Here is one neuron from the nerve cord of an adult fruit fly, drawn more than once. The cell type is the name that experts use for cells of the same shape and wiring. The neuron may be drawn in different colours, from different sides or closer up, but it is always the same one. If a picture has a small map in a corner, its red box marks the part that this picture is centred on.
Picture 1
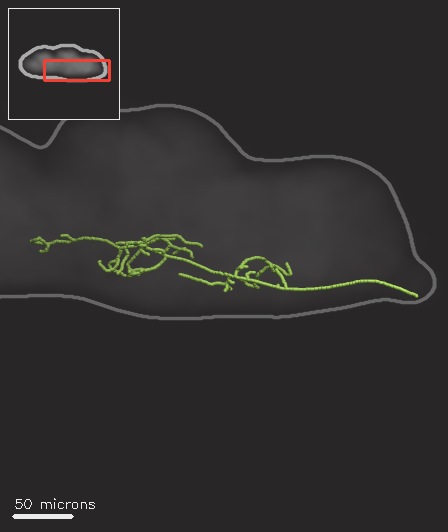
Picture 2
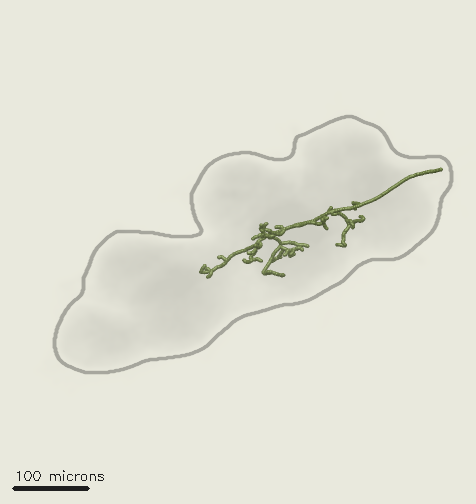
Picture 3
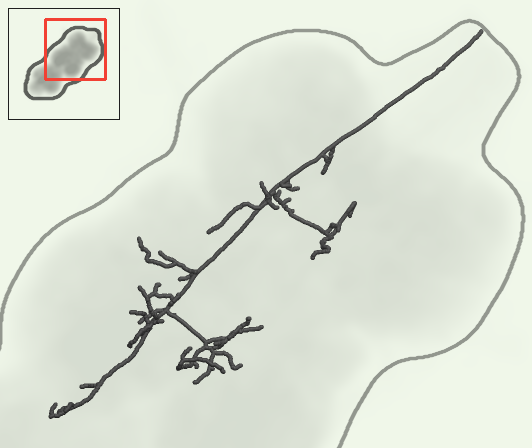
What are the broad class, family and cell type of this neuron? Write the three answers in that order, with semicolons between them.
descending neuron; DNp; DNp19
